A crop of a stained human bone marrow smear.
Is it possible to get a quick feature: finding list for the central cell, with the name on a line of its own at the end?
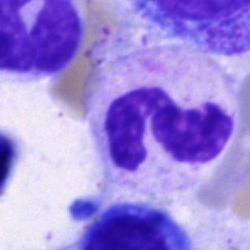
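Nucleus: horseshoe shape, opening facing downward
Chromatin: dark purple, coarsely clumped
Cytoplasm: abundant, pale pinkish-lilac
Granules: fine, faint, pinkish
Name: band neutrophil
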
